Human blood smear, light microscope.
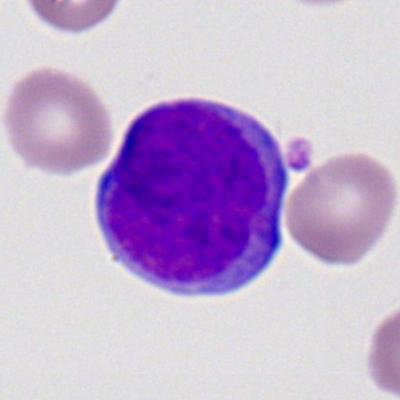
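Myeloblast: the cell at the centre of this stained human blood smear. Notice first its outline, which is round and smooth. Inside, the chromatin is finely patterned and stains deep purple. A thin blue rim of cytoplasm runs around the nucleus; follow it and you will find it widest on the right side of the cell.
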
